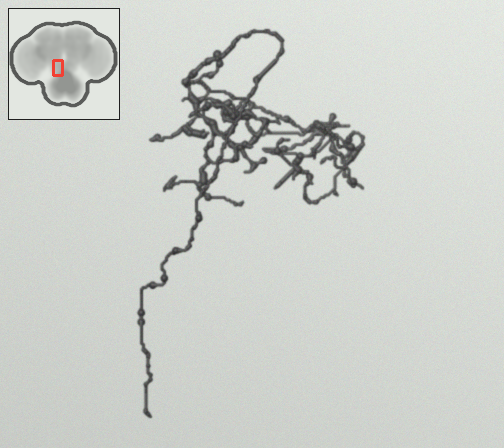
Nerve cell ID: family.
class gustatory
